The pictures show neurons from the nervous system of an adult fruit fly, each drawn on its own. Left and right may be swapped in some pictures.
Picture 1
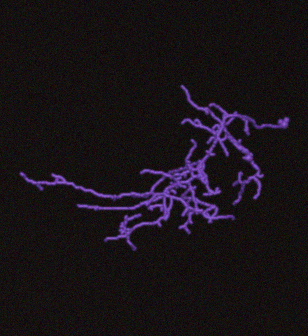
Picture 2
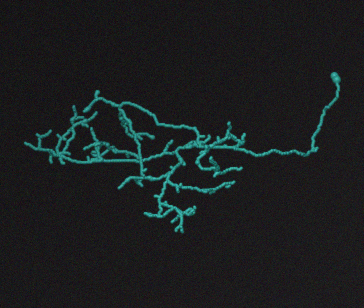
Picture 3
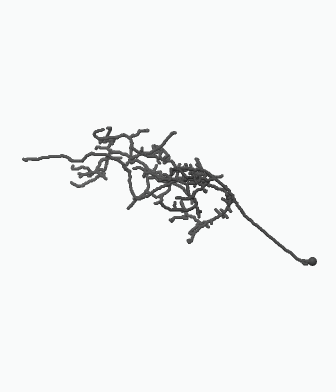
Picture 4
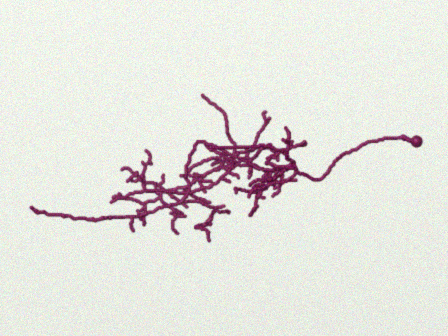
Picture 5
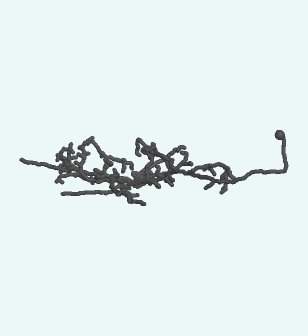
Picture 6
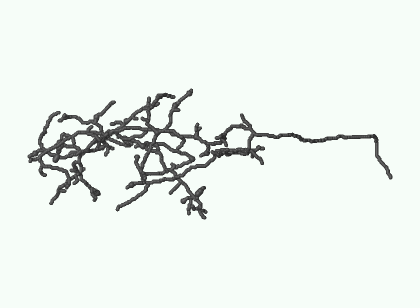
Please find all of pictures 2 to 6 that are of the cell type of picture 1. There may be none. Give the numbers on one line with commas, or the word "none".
3, 4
